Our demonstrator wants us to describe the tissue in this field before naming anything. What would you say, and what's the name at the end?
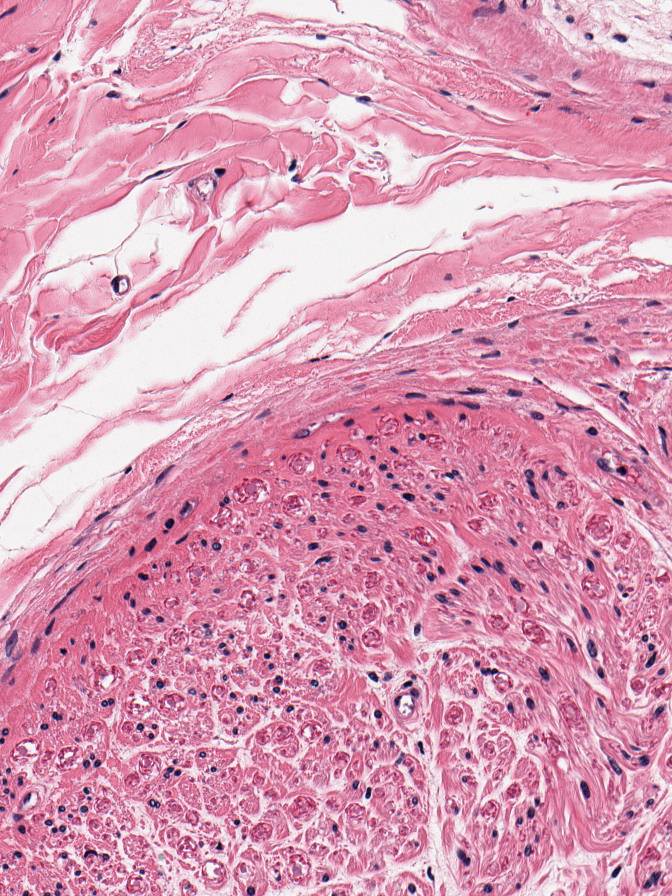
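The pale upper half is sparsely cellular and fibrous: dense pink collagen bundles running roughly across, white clefts between, a few small dark spindle nuclei. Filling the lower half is a rounded, densely cellular bundle of small rounded profiles, pink-centred, with pale spaces between. It's tibial nerve.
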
